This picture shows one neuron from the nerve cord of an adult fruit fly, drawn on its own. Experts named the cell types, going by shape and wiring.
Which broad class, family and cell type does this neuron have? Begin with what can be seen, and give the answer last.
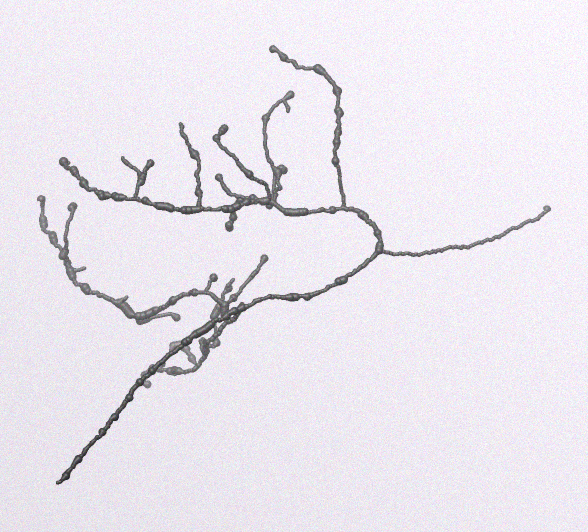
The drawing shows no cell body. As drawn here it is about as wide as it is tall. Its broad class is descending neuron. Its family is DNge. Its cell type is DNge011.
